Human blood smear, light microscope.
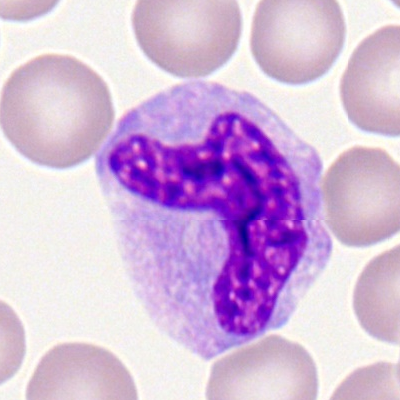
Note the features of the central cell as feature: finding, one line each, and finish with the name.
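Outline: irregular, with a few blunt angles, not smoothly round
Nucleus: one folded, bent band, not separate lobes
Cytoplasm: abundant, taking up much of the cell around the nucleus
Granules: only a faint, fine pinkish dusting; none coarse
Name: monocyte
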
